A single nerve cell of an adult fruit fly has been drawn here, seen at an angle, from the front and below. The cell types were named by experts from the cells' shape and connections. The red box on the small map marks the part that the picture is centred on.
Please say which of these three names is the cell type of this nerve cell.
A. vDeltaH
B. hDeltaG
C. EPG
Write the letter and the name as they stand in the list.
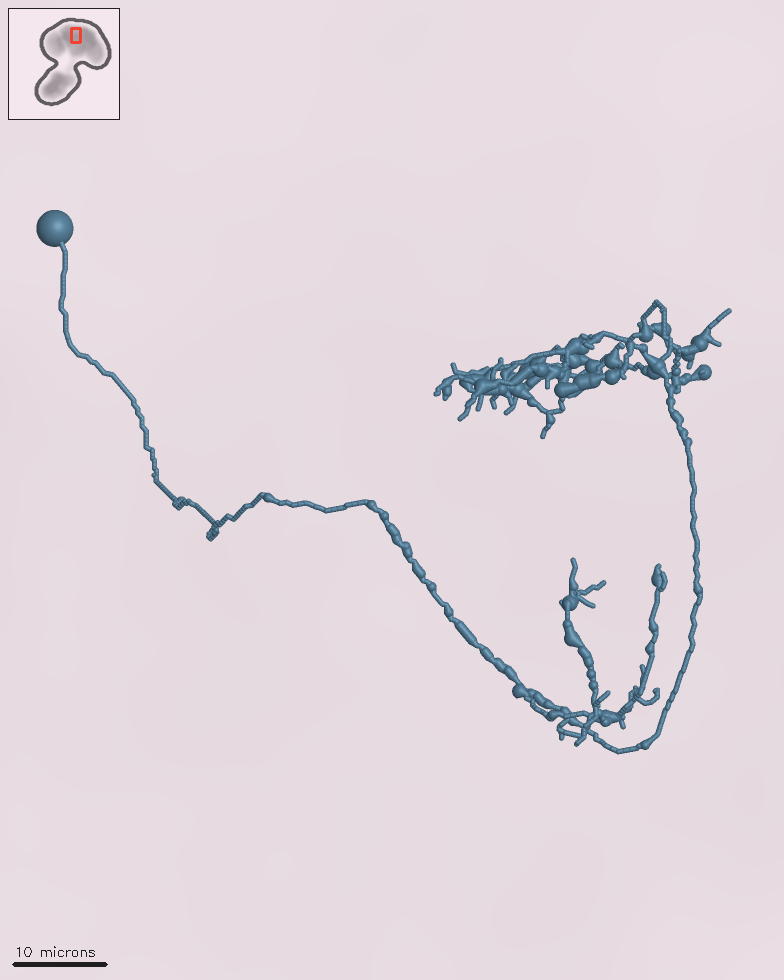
A. vDeltaH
